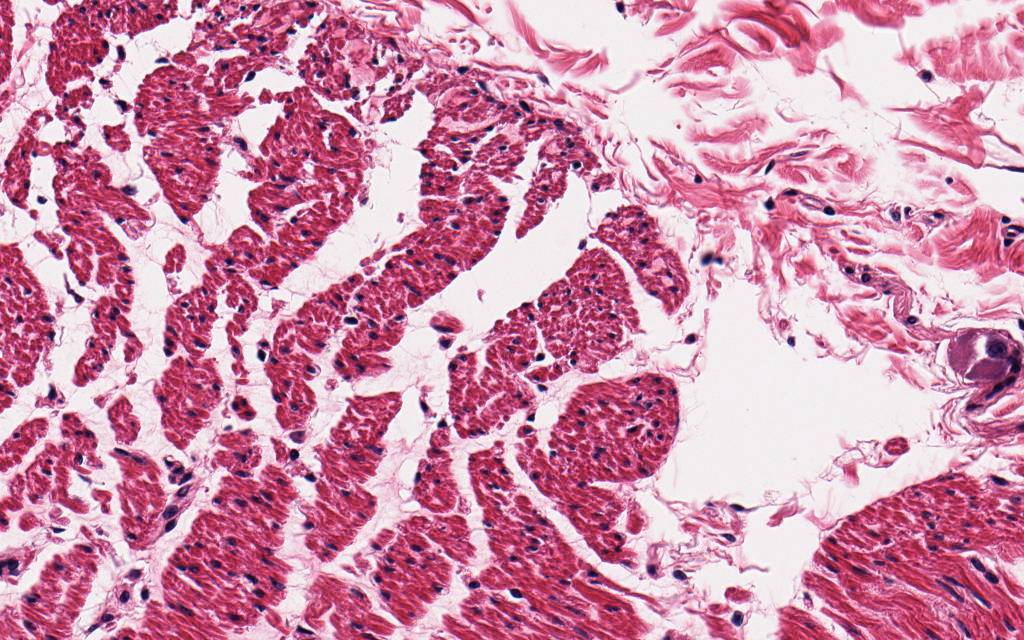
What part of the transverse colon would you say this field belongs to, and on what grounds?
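Answer: smooth muscle. Closely packed muscle bundles fill the left and lower parts; looser pale connective tissue occupies the upper right. Centrally and on the left, most bundles are cut across or obliquely, in rounded and irregular profiles.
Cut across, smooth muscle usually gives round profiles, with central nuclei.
The small dark oval nuclei lie within the fibres; the cytoplasm stains deep red-pink.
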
